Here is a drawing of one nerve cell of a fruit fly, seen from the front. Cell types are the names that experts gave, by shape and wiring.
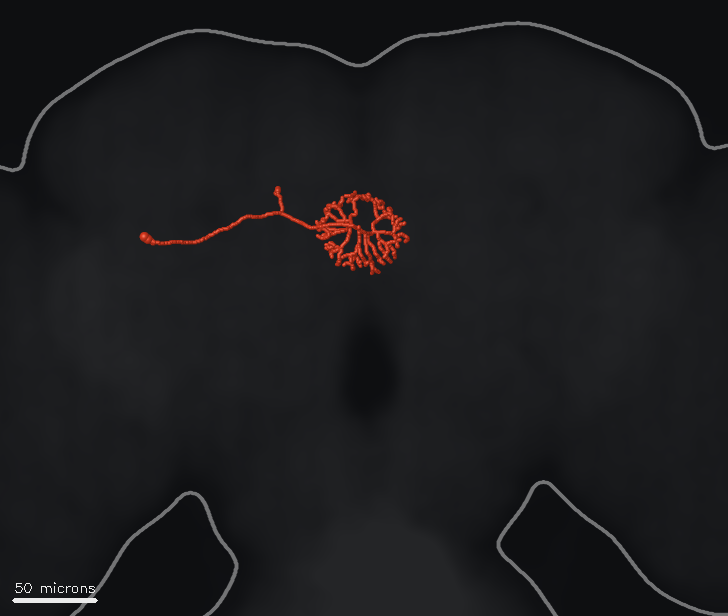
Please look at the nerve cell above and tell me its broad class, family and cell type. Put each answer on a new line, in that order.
central-brain intrinsic neuron
hemilineage EBa1
ER2_a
